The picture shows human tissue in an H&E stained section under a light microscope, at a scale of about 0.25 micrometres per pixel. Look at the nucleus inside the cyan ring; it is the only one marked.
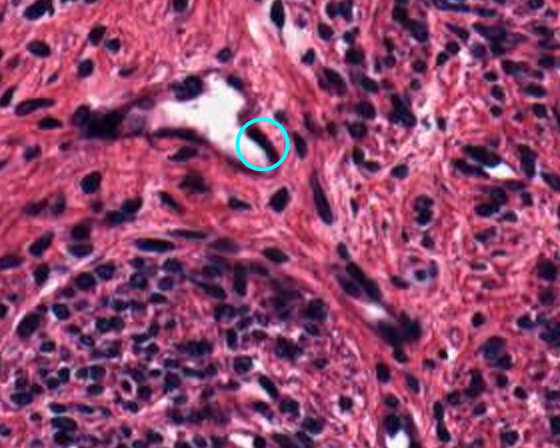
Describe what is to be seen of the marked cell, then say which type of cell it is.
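The nucleus is long, thin and gently curved, following the contour of the clear space it borders. The nucleus stains dark and evenly, with no visible internal detail at this scale. Very little cytoplasm can be made out; at most a thin pink rim accompanies the nucleus. The cell lies flat along the lower-right edge of a small, irregular, empty lumen, with pink fibrous stroma behind it on the outer side. This is an endothelial cell.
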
